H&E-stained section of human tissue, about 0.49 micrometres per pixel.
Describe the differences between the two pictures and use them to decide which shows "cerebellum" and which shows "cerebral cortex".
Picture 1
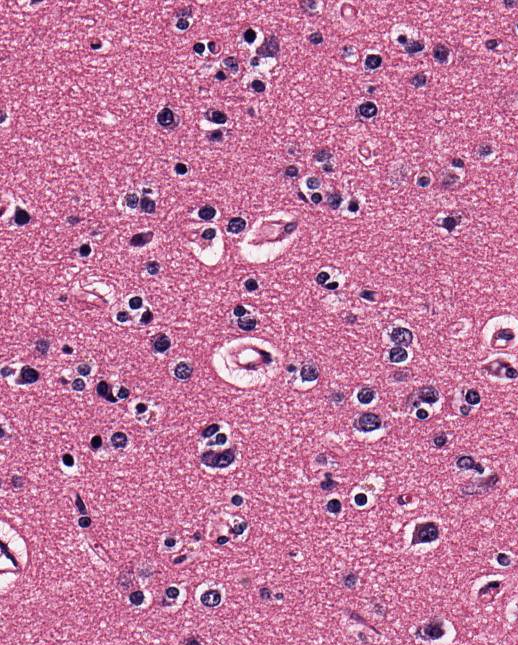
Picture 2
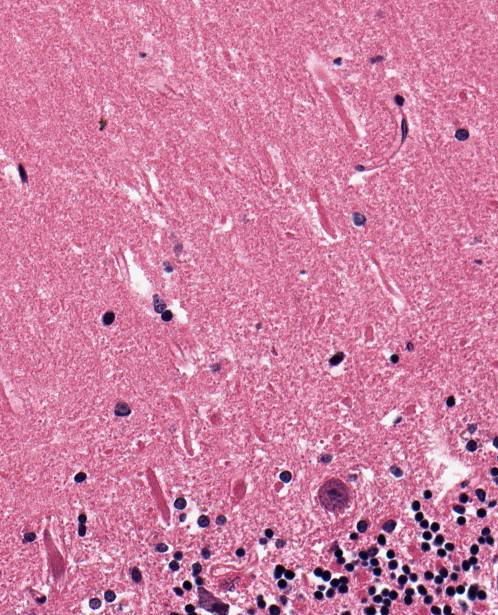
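ID: cerebral cortex, picture 1; cerebellum, picture 2. Cortex field: finely fibrillary pink matrix throughout, cells scattered loosely. Cells mostly small: round, dark, dense nuclei, little visible cytoplasm, many in clear unstained halos, often in clusters of two to four rather than evenly spaced. Cerebellum field: pale pink, finely fibrillar neuropil, few cells, top edge to bottom, with sparse small dark nuclei. Lower right corner: dense crowd of small, round, darkly stained nuclei. Bottom centre, at the upper edge of that crowd: one large neuron, round pale nucleus, distinct nucleolus. Contrast: small cells loosely spread over the whole cortex field versus a dense nuclear crowd confined to one corner of the cerebellum field.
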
